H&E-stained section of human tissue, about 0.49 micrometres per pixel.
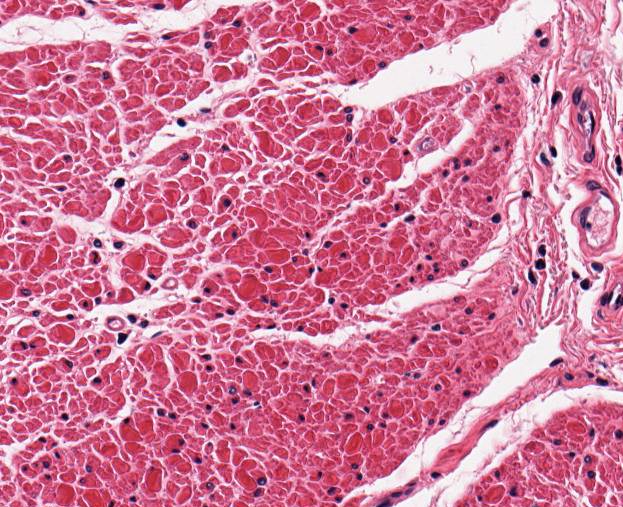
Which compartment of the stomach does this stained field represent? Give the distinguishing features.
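Smooth muscle fills nearly the whole field, its cells cut mainly in cross section as small polygonal profiles with strong, deep pink cytoplasm.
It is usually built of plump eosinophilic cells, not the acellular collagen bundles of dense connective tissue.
White clefts running from upper right toward the left divide it into bundles. Small round dark-blue nuclei are scattered; most profiles show none.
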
